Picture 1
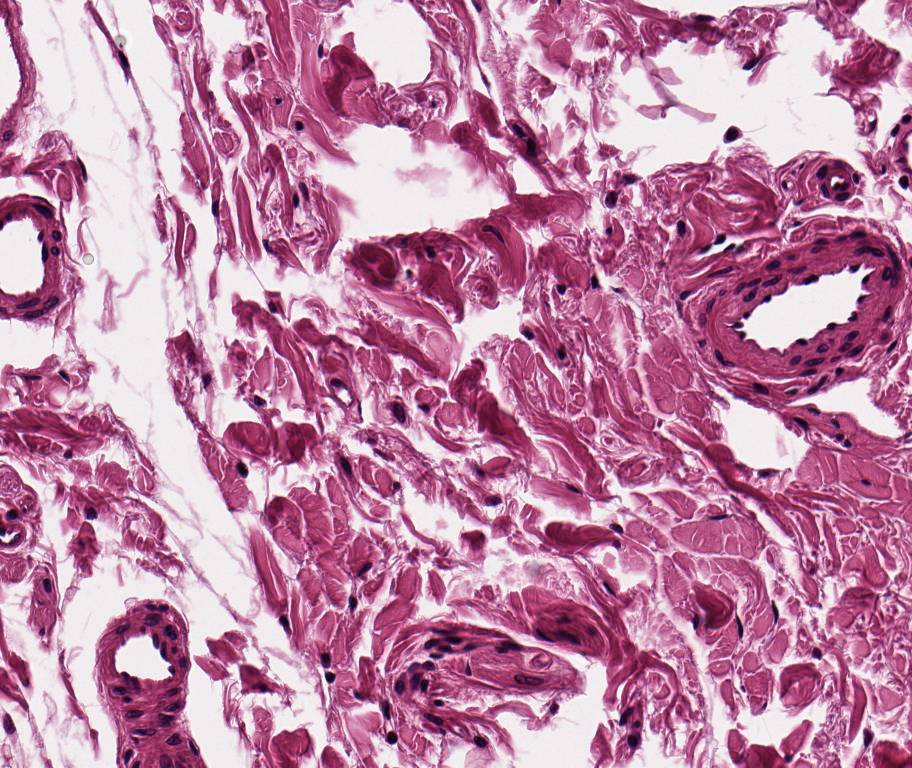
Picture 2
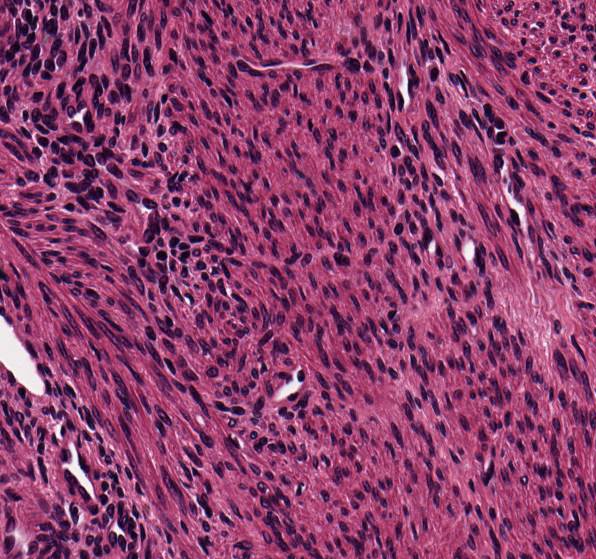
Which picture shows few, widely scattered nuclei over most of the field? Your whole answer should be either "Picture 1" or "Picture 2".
Picture 1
